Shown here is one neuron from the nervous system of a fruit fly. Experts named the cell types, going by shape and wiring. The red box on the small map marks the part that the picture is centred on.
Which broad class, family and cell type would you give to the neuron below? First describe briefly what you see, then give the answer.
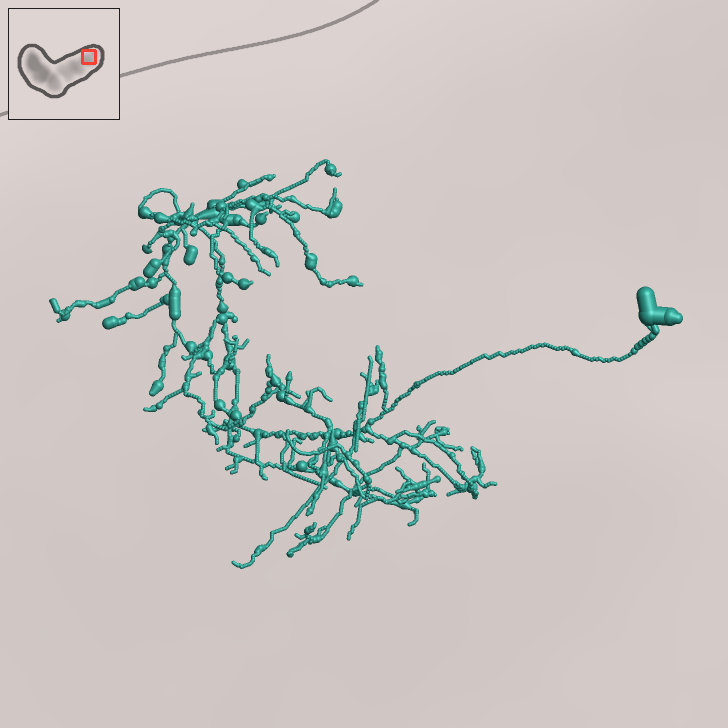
The cell body can be seen on the right of the picture. Dozens of branch ends can be seen. It is a nerve-cord intrinsic neuron. Its family is hemilineage 02A. It is of cell type IN02A044.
